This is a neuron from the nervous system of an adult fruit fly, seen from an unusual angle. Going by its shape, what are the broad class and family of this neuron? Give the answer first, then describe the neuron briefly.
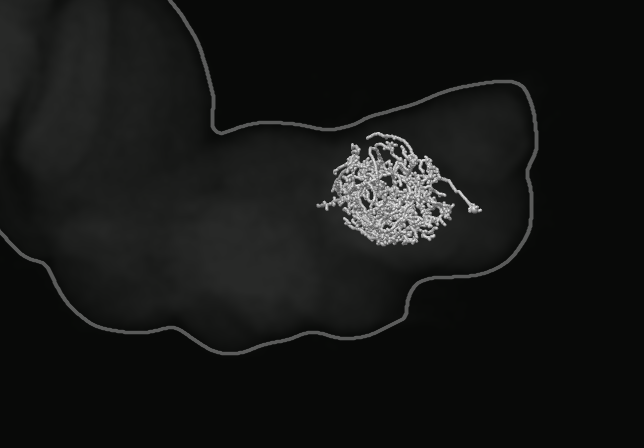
It is a nerve-cord intrinsic neuron. The family is hemilineage 03A. Its cell body lies on the right of the picture. In this view it is wider than it is tall.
